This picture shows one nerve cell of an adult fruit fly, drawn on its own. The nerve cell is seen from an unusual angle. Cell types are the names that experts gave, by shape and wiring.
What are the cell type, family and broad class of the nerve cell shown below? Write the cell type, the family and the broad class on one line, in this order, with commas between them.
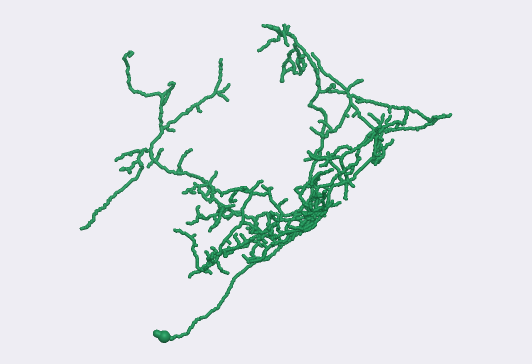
IN16B101, hemilineage 16B, nerve-cord intrinsic neuron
